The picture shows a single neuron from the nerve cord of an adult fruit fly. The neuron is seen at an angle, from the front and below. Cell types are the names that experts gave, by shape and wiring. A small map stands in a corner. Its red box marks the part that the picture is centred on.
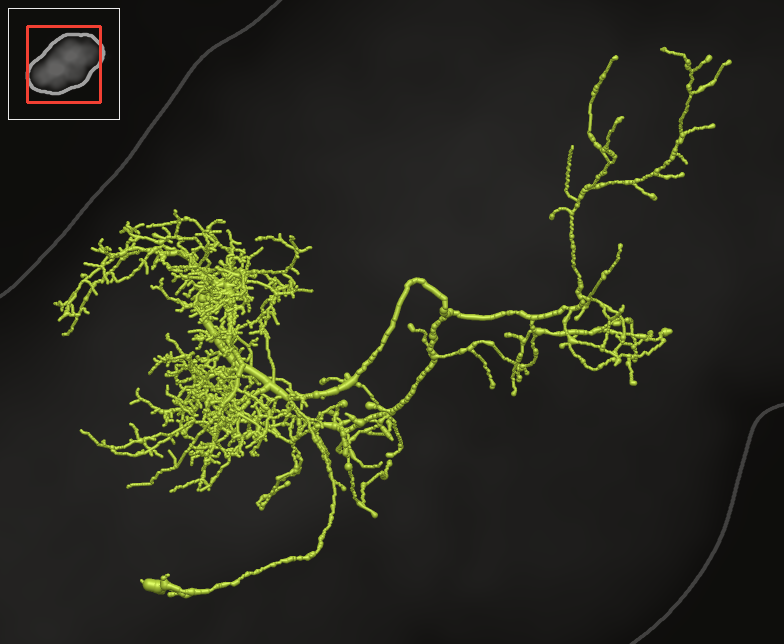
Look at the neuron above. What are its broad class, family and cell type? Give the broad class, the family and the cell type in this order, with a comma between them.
nerve-cord intrinsic neuron, hemilineage 06B, IN06B015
